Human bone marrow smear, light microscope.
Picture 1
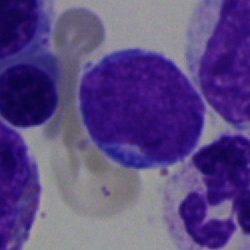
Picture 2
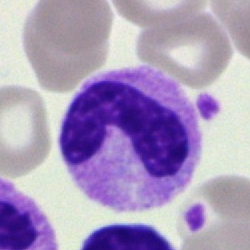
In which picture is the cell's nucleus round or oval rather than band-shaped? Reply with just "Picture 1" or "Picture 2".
Picture 1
